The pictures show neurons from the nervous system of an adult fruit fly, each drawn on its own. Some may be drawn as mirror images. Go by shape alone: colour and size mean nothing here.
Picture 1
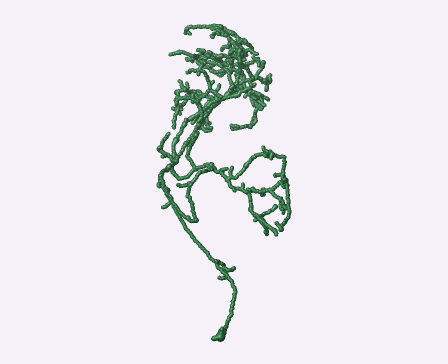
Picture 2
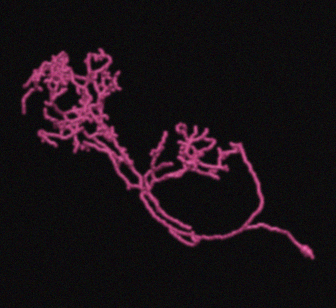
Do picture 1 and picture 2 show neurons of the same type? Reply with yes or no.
yes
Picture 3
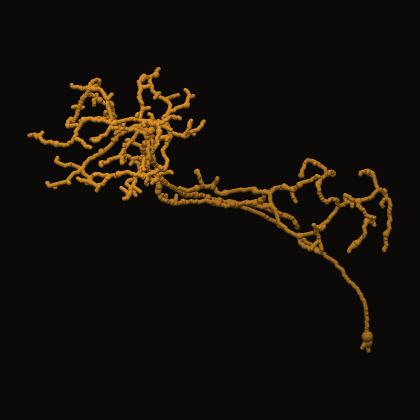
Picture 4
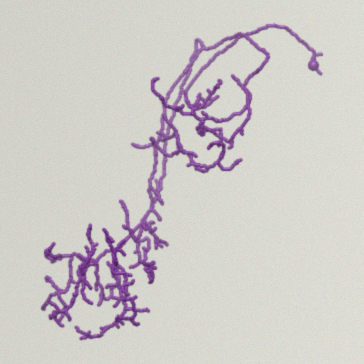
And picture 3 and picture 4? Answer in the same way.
yes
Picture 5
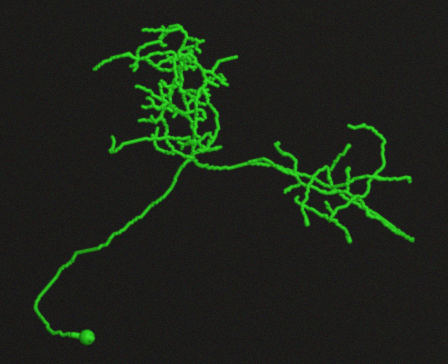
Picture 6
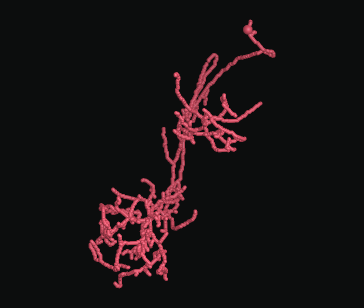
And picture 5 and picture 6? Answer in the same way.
no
